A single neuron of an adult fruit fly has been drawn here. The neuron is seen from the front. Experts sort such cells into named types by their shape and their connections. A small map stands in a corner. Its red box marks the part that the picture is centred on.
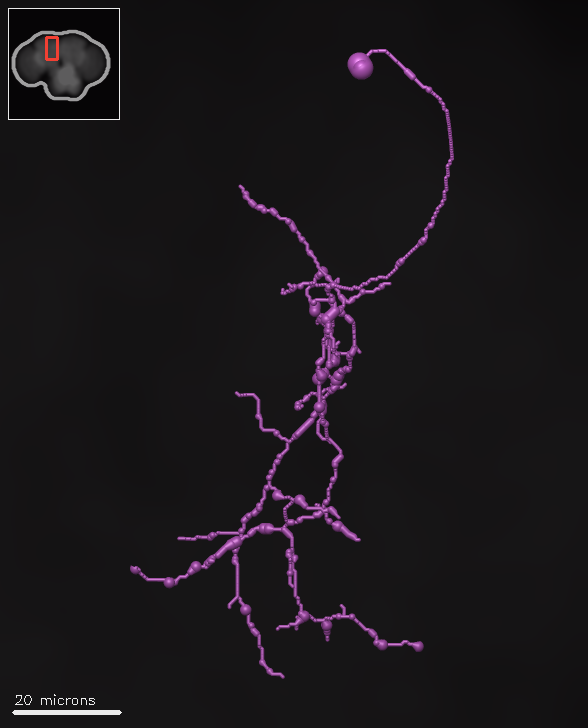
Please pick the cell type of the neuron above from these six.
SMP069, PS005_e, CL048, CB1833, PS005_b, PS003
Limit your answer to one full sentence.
Belonging to the cell type PS005_e is this neuron.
